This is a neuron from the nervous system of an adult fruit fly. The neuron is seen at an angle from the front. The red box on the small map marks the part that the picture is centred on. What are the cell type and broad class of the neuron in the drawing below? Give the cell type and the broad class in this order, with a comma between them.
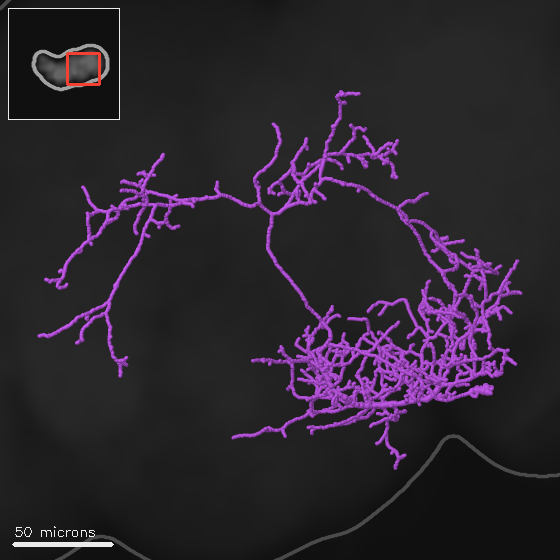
SAD072, central-brain intrinsic neuron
